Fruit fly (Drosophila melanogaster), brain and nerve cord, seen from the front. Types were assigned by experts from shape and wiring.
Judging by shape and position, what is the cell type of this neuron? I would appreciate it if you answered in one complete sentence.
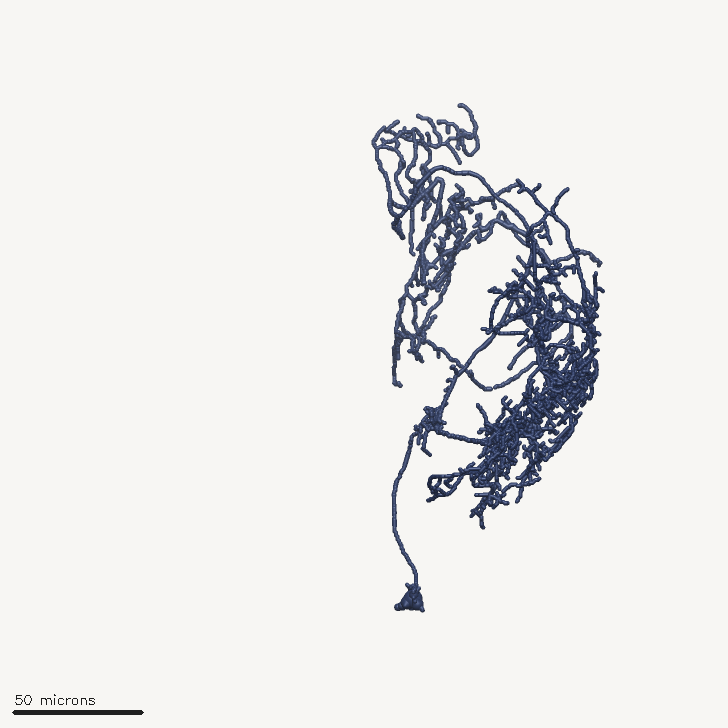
Belonging to the cell type IN12A005 is this neuron.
